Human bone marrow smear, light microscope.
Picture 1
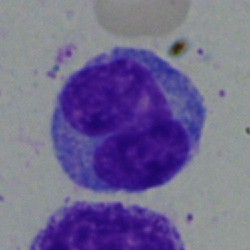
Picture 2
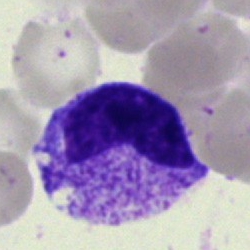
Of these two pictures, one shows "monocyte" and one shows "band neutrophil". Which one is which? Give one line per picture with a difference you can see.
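In picture 1 we see a monocyte: No distinct granules are seen in the cytoplasm.
In picture 2 we see a band neutrophil: Fine purple granules are scattered throughout the cytoplasm.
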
